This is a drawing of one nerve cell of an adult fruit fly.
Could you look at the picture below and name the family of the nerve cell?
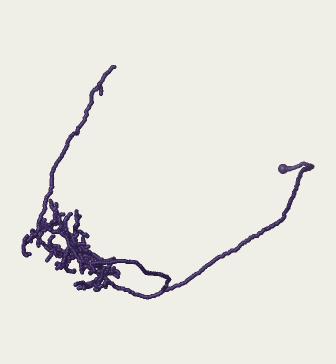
hemilineage WEDd1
